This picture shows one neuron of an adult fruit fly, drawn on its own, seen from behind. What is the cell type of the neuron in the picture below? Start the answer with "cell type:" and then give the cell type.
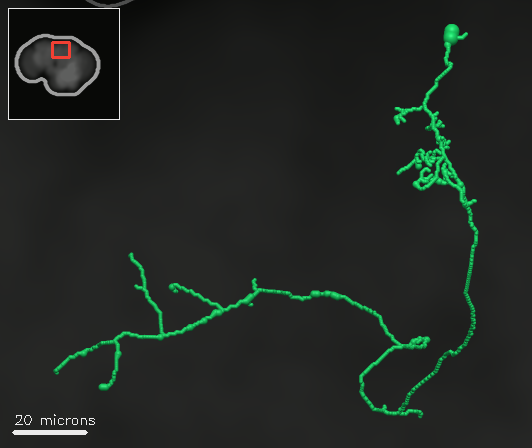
cell type: KCg-m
